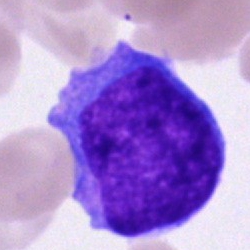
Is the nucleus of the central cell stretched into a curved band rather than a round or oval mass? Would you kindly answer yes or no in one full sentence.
No, the shape of the nucleus is one compact round or oval mass.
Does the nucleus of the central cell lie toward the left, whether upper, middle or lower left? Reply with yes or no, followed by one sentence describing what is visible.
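No. The cytoplasm lies mainly as a crescent on the left side of the nucleus.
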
